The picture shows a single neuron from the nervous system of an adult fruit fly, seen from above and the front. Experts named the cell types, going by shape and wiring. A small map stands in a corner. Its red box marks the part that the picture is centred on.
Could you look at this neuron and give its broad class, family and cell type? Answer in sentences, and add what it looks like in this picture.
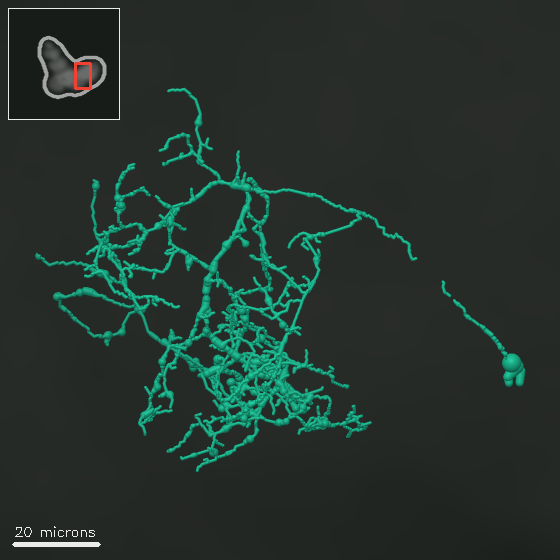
It is a central-brain intrinsic neuron. Its family is hemilineage CREa2_ventral. It is of cell type LAL022. From left to right in the picture it spans about 110 microns. In this view it is wider than it is tall.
